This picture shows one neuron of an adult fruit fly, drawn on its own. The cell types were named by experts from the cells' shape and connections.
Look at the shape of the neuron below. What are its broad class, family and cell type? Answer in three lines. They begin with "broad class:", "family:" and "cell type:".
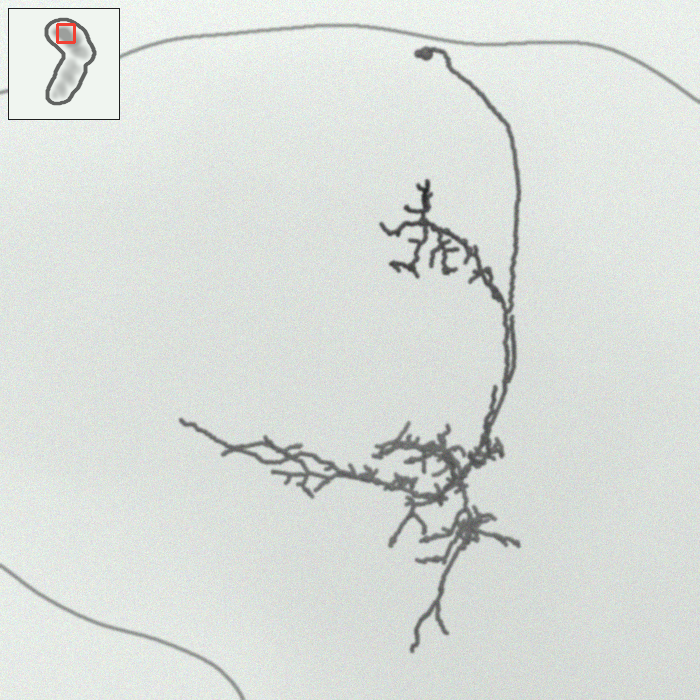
broad class: central-brain intrinsic neuron
family: hemilineage LALa1_posterior
cell type: CB1564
